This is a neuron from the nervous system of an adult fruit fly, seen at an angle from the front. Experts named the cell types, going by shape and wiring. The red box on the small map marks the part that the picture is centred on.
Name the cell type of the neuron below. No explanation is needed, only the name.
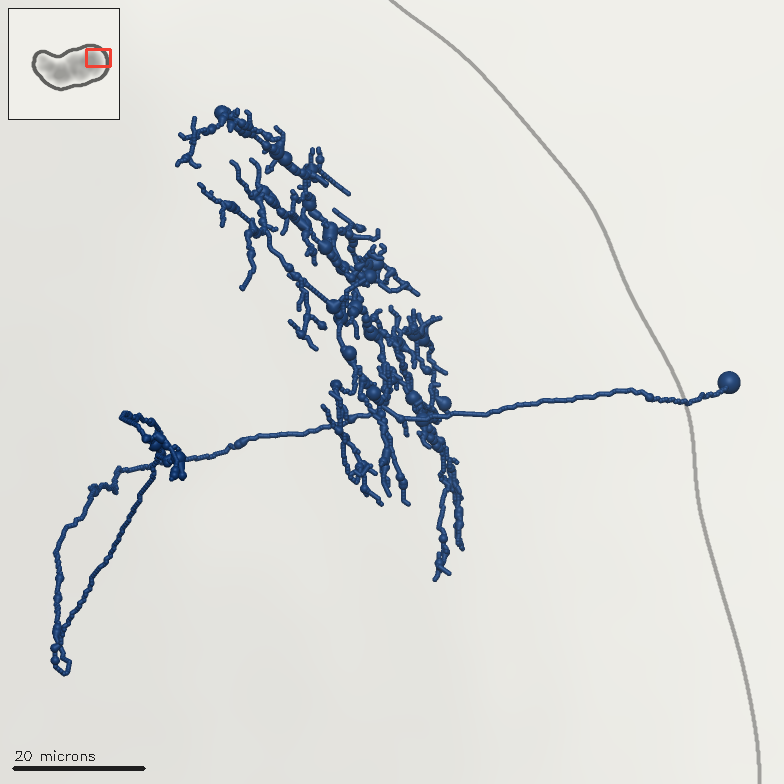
MeTu3a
